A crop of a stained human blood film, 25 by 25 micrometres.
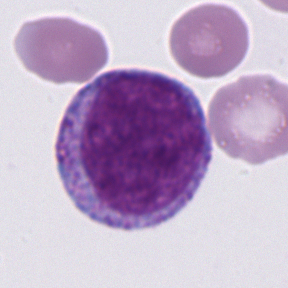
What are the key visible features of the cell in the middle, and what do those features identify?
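A round nucleus without any indentation lies off-centre, toward the right side of the cell. The cytoplasm forms a crescent, widest on the left, and contains no vacuoles. This is a promyelocyte.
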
